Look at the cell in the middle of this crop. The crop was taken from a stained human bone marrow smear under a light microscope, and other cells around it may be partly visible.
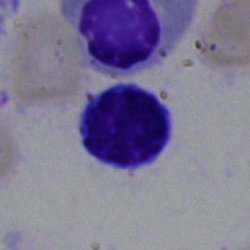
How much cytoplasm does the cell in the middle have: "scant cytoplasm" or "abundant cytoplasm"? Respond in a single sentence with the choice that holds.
What surrounds the nucleus is a narrow rim of cytoplasm.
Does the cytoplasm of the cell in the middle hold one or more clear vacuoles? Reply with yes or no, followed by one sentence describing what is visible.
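No. No vacuoles are seen in the cell.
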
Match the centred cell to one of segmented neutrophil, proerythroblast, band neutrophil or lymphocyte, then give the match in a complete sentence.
Here the cell in the middle is a lymphocyte.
